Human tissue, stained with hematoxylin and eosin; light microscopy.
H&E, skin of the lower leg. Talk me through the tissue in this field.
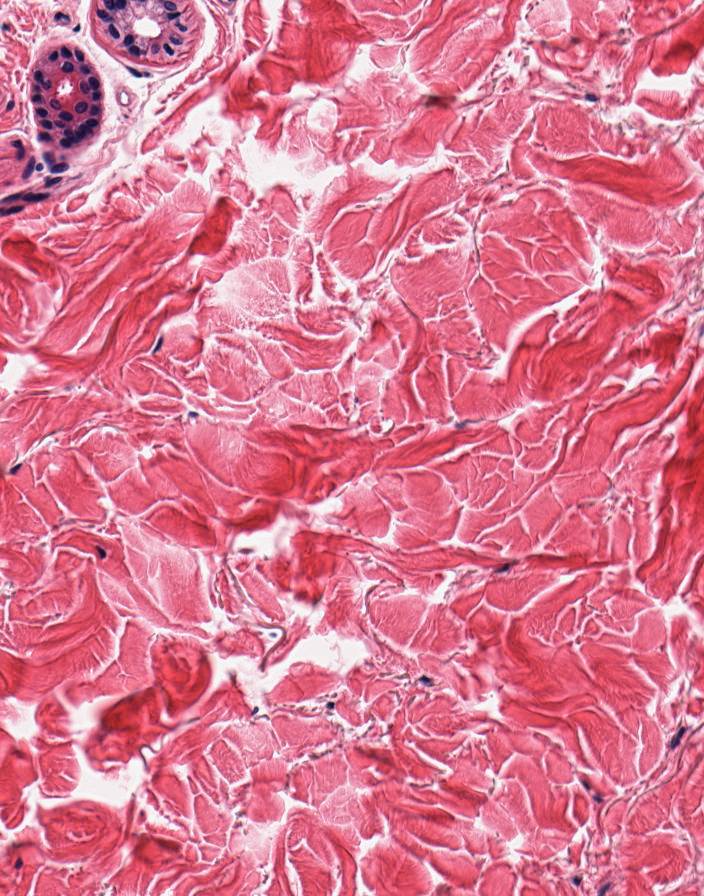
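Thick eosinophilic collagen bundles, oriented in many different directions, occupy nearly the whole field. In the top-left corner are a few small round tubular profiles, lined by cuboidal cells whose dark round nuclei are arranged around the lumen. No fat cells are present.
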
